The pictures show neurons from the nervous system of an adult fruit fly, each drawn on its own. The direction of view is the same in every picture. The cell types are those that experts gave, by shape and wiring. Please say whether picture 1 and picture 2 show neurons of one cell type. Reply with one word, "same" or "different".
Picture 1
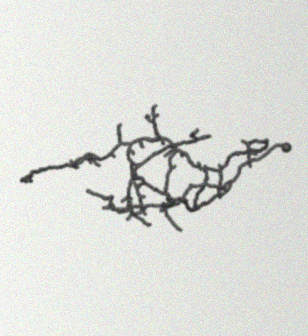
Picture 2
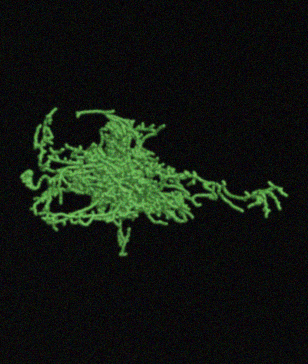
different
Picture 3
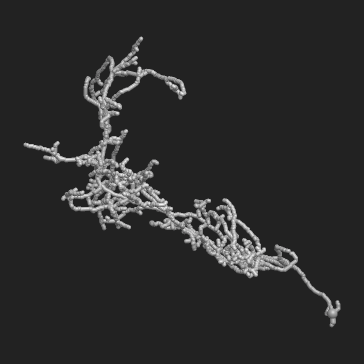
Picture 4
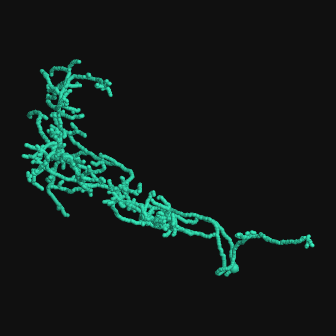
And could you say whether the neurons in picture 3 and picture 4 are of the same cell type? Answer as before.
same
